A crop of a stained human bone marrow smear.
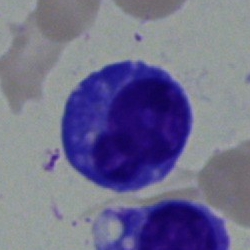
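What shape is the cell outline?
Round and smooth.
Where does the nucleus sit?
Off-centre, toward the right side of the cell.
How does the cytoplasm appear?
Deep blue, forming a crescent that is widest on the left side of the cell.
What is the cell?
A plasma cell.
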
